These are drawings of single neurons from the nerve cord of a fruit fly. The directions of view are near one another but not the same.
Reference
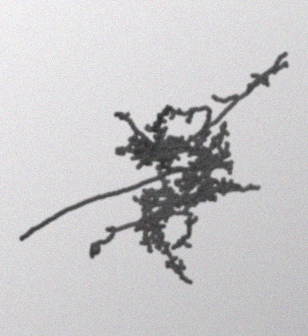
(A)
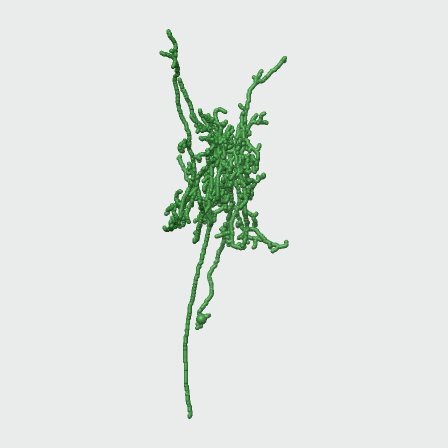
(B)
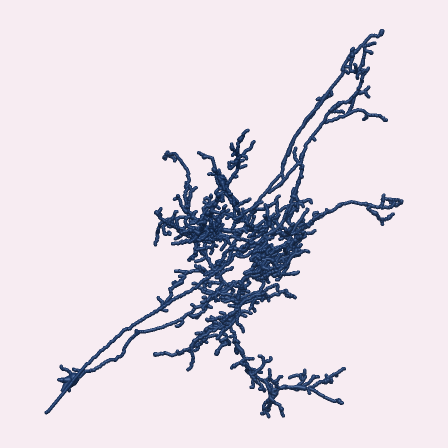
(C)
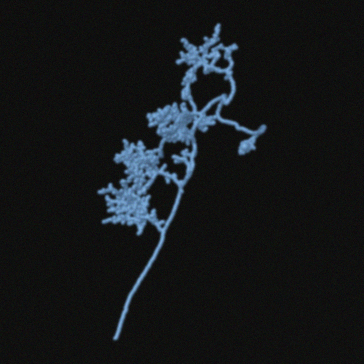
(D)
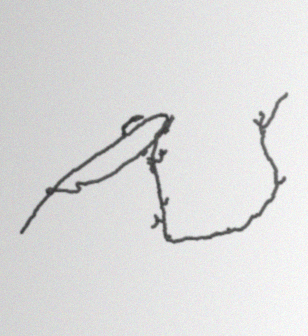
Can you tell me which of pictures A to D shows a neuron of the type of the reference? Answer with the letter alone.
A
